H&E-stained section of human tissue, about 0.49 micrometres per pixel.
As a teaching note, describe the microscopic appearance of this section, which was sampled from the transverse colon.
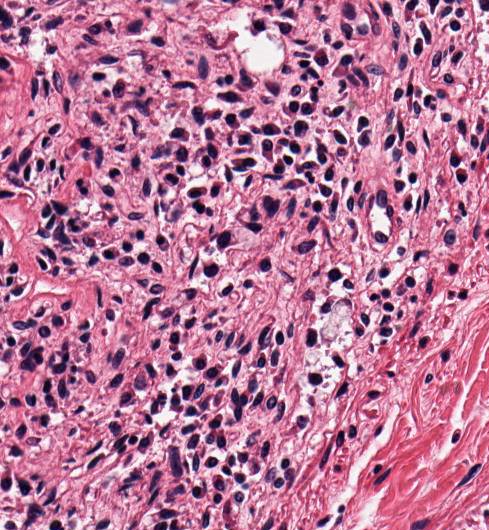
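Crowded cells fill most of this field, though the lower right corner is mostly dense collagen with few cells. There, the bundles run obliquely, rising toward the right edge. I notice elongated, spindle-shaped nuclei among rounder ones; between cells lies a loose, finely fibrillary pink stroma.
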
